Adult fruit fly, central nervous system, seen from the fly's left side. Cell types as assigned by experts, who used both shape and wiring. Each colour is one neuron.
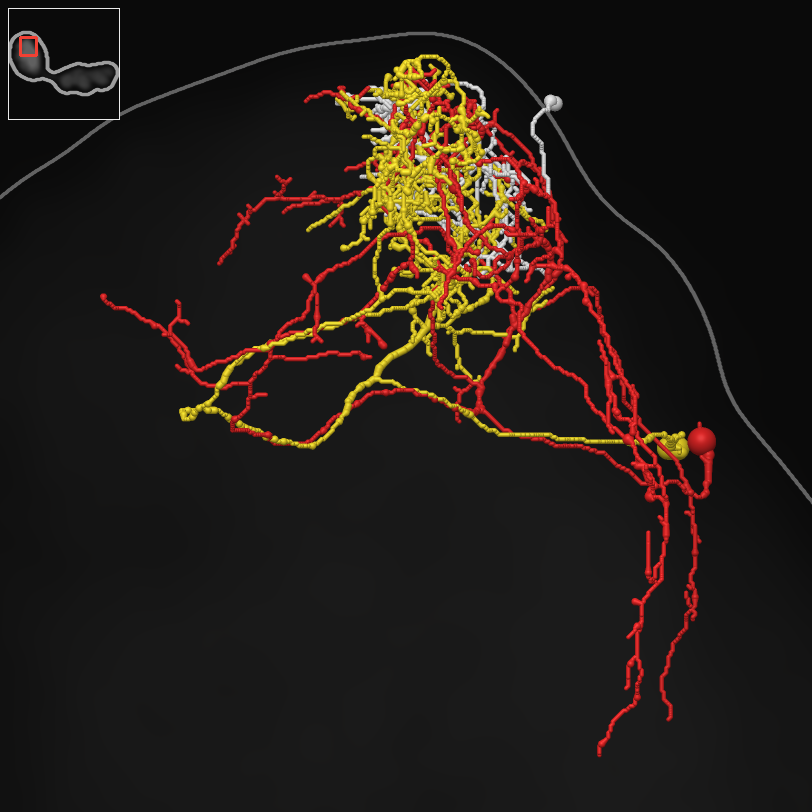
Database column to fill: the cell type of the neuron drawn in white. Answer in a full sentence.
The cell type is CB1281.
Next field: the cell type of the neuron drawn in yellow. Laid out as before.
The cell type is SLP355.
